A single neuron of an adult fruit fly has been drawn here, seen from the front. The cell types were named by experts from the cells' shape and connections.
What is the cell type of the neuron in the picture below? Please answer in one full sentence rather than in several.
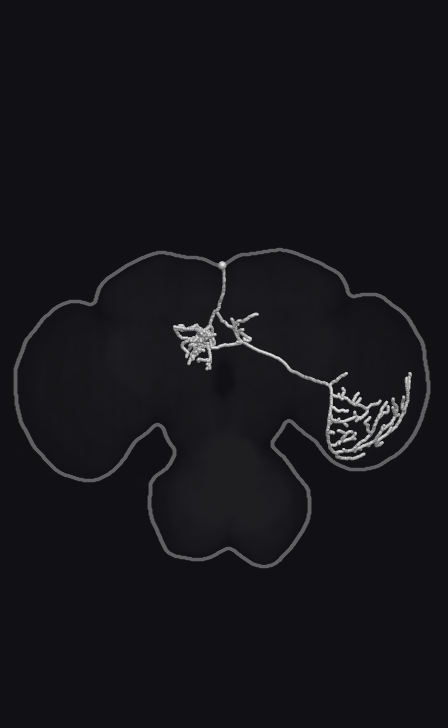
This neuron is recognized as the cell type MeVC10.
